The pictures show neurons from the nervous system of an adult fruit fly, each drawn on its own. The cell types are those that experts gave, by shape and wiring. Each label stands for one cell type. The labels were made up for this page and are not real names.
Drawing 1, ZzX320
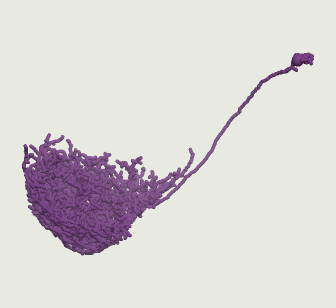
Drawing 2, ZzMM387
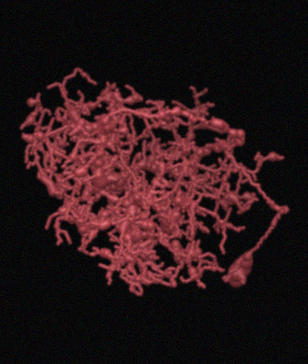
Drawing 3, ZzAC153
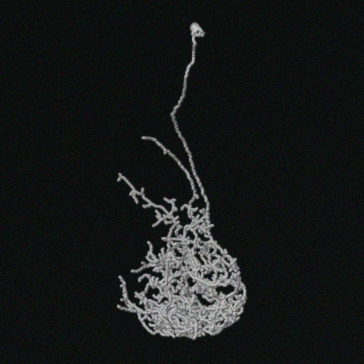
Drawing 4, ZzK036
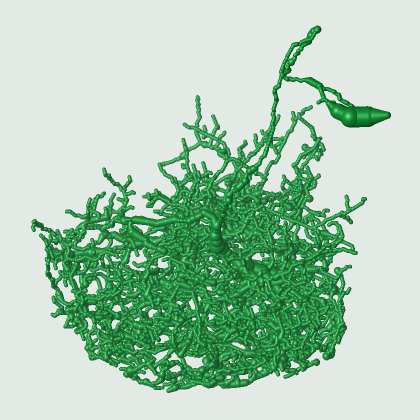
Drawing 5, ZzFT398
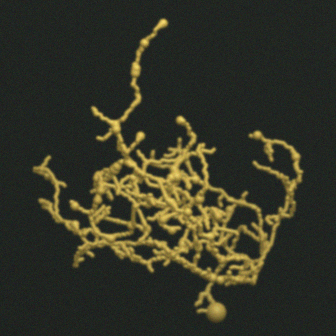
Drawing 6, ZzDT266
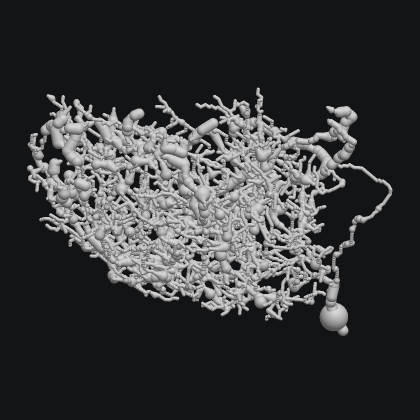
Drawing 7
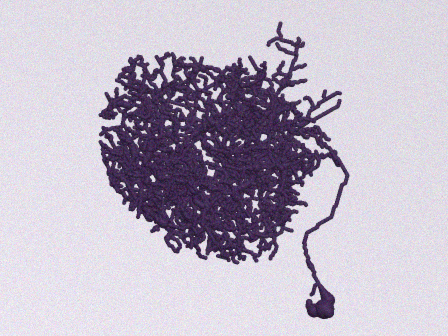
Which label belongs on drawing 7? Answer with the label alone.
ZzDT266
